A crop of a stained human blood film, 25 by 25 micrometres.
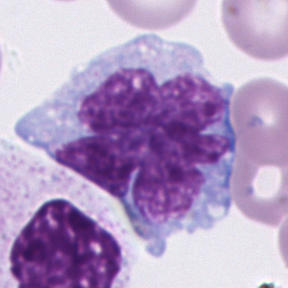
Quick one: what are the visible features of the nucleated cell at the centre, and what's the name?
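Chromatin: fine, lacy, not coarsely clumped. Cytoplasm: pale grey-blue; rim widest on left of nucleus; a few small clear vacuoles. Monocyte.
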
